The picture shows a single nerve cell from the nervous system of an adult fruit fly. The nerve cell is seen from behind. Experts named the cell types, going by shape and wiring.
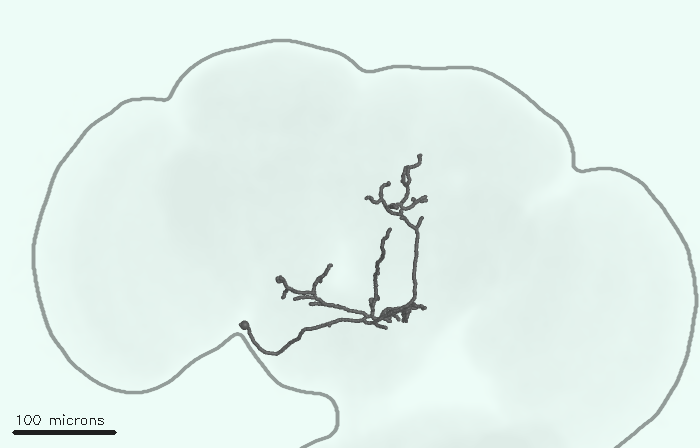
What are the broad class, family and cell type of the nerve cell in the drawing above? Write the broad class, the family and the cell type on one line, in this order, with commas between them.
central-brain intrinsic neuron, hemilineage MX7, AMMC016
